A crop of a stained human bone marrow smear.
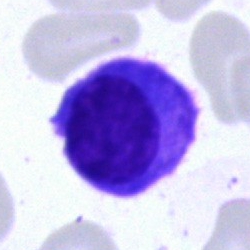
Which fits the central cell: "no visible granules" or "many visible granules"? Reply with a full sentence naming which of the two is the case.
The cell's cytoplasm contains no granules that can be seen.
